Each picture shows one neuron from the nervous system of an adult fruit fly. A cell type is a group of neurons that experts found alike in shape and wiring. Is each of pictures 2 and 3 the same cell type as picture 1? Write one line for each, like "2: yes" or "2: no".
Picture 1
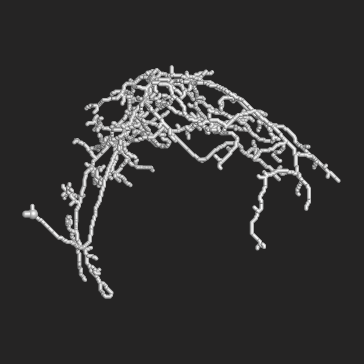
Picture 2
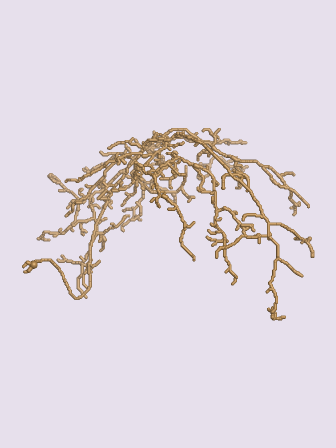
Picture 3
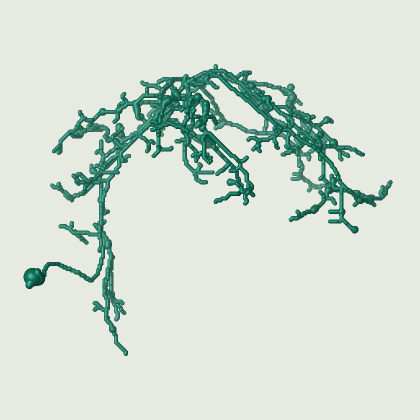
2: yes
3: yes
